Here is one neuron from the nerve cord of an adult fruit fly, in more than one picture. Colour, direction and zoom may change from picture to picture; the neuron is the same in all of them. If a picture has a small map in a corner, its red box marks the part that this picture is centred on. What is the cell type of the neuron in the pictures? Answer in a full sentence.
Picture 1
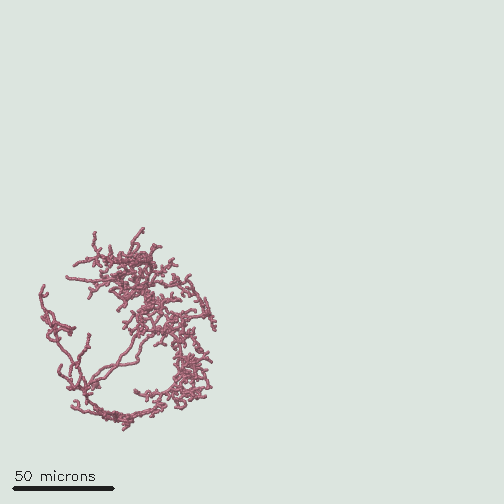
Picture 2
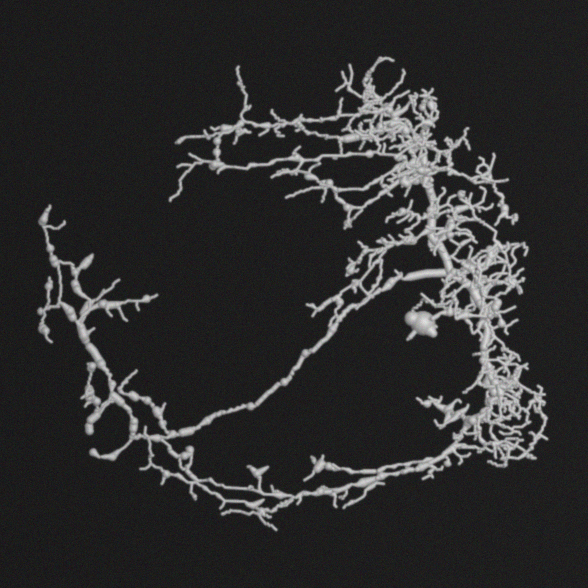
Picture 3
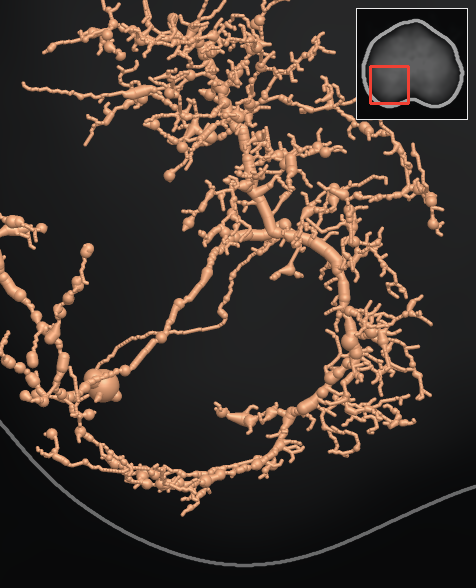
The cell type is IN20A.22A008.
